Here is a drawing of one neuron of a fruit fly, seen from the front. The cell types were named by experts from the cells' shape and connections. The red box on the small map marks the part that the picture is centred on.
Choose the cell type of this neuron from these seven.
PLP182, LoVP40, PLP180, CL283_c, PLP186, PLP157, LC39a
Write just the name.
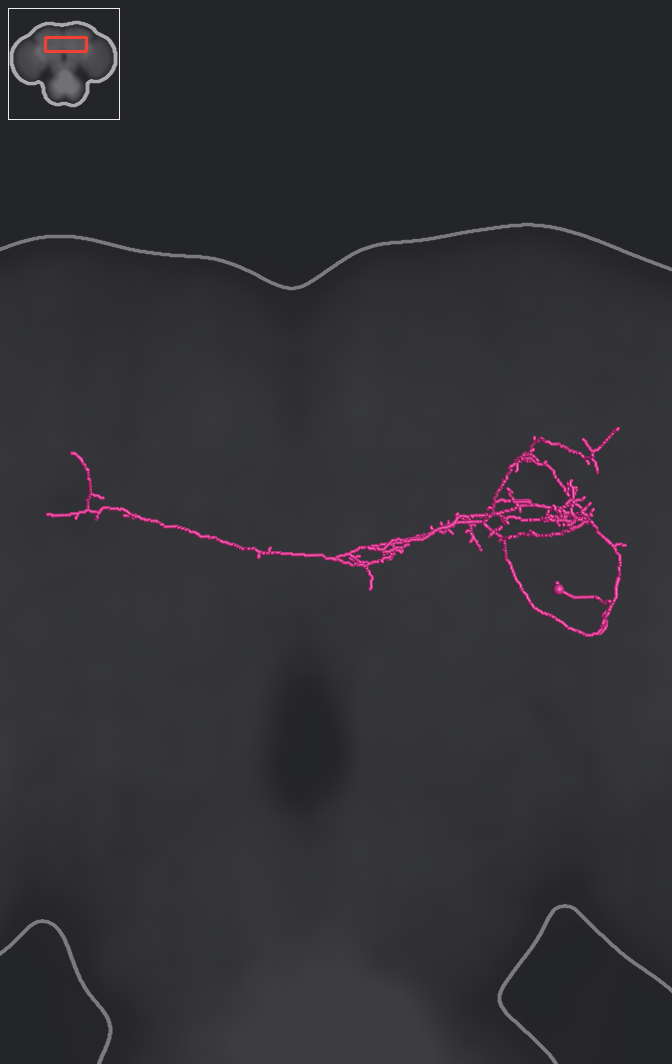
CL283_c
